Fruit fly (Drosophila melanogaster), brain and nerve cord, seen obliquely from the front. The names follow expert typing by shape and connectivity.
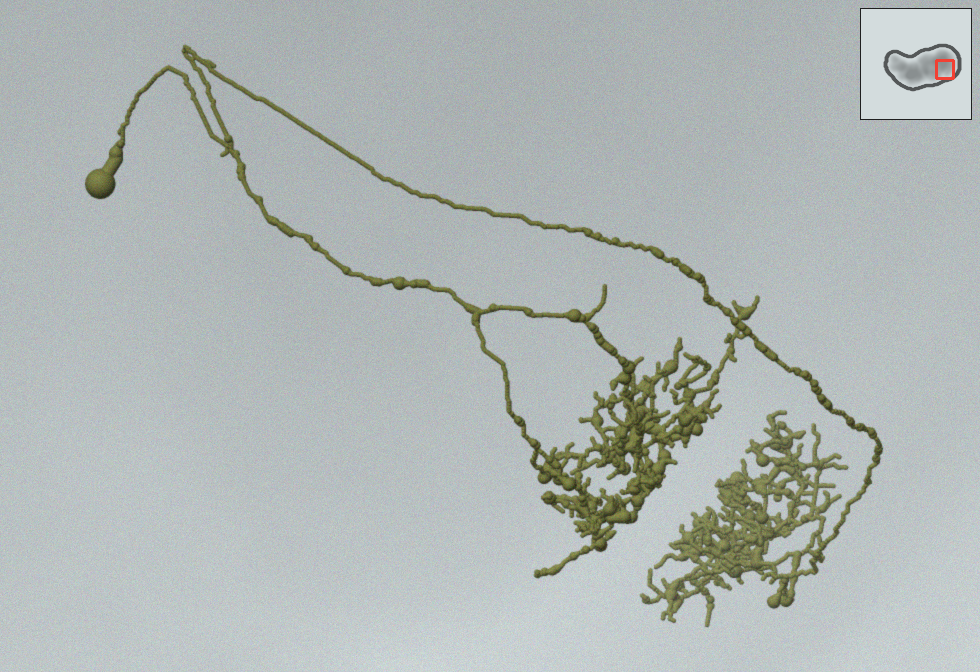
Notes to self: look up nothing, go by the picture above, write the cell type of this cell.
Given: MeLo13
